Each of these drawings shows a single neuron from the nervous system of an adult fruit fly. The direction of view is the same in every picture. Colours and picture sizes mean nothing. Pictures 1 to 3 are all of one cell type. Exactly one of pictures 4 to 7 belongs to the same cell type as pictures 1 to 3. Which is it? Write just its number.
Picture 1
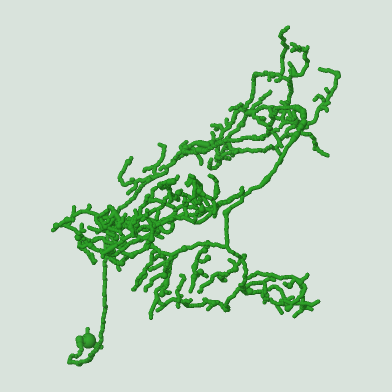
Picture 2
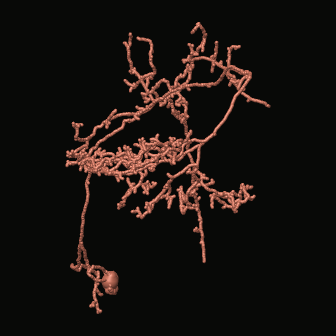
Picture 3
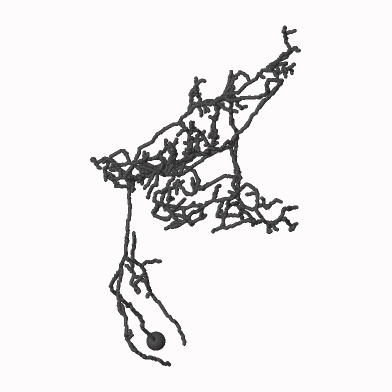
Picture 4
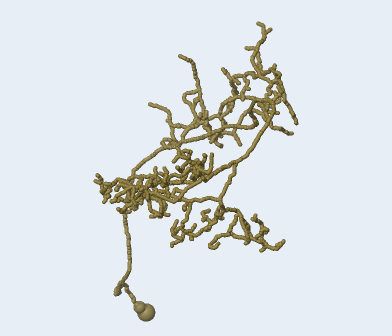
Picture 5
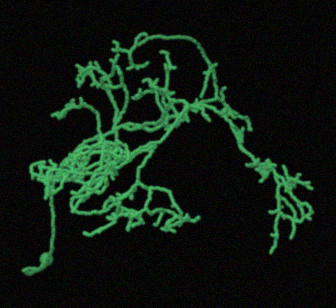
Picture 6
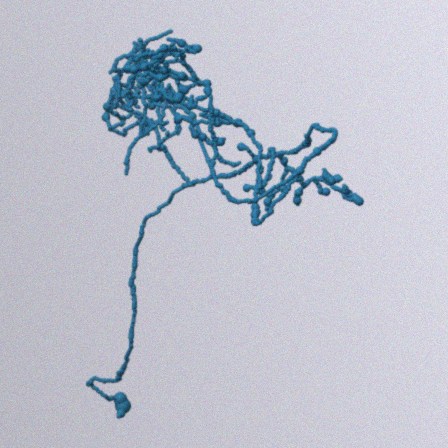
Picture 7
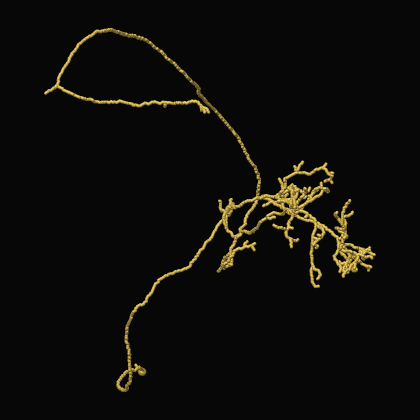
4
